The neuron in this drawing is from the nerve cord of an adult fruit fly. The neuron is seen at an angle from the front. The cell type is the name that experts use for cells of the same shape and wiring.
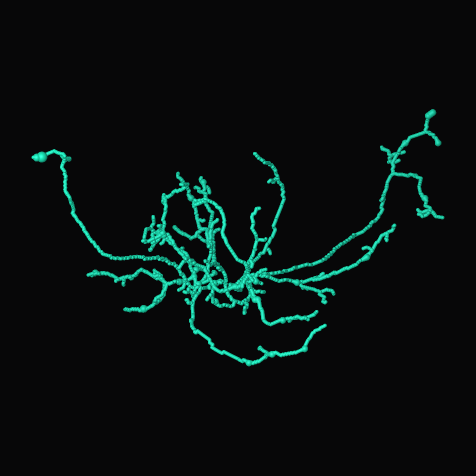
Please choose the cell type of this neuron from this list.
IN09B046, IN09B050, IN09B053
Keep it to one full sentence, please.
Typed by cell type, the neuron is IN09B050.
